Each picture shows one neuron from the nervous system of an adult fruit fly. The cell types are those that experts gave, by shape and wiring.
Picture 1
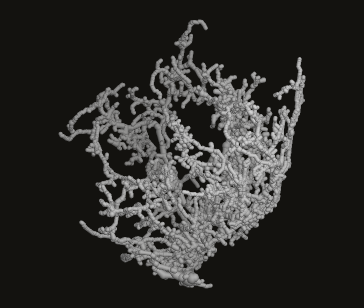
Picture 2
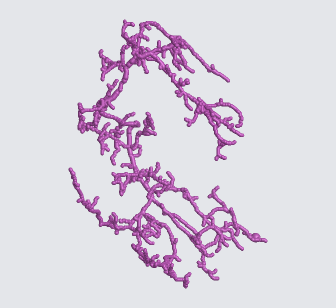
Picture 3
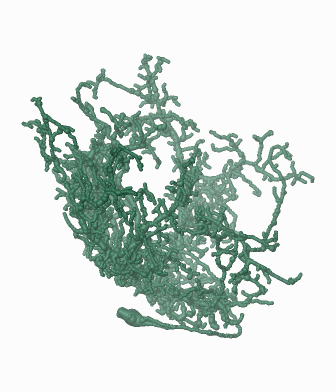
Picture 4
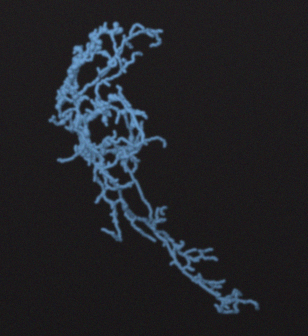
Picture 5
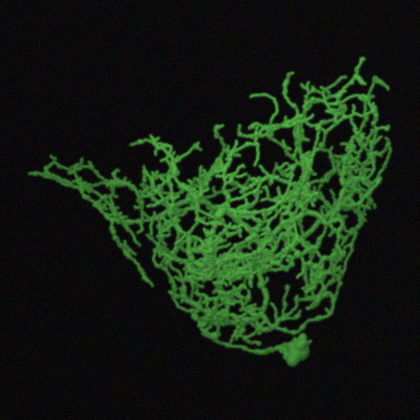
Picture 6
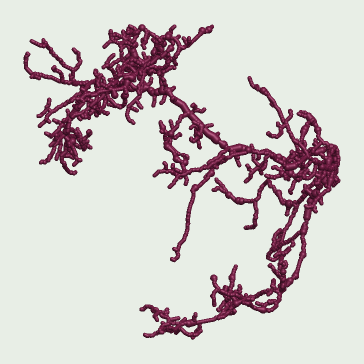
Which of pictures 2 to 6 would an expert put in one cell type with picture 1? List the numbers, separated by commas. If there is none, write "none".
3, 5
